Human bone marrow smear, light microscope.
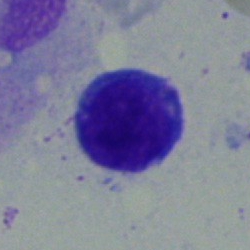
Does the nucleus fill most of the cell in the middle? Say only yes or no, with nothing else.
Yes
